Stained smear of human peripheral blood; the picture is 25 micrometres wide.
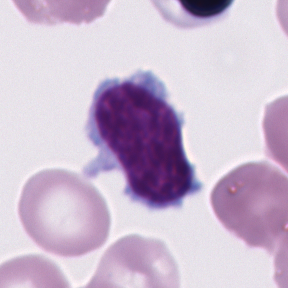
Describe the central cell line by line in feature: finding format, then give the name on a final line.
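Border: irregular, and ragged too
Chromatin: dense, deep purple, mottled in texture
Nuclear size: about 11 by 7 micrometres
Cytoplasm: scant, just a narrow pale greyish blue rim round the nucleus
Verdict: typical lymphocyte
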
